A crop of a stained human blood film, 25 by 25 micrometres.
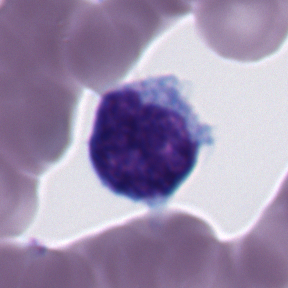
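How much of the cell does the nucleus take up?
Most of it; it's roundish, about 10 by 9 micrometres.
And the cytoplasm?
A scant pale blue rim, mainly on the upper right of the nucleus, ragged there with fine projections.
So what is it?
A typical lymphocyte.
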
